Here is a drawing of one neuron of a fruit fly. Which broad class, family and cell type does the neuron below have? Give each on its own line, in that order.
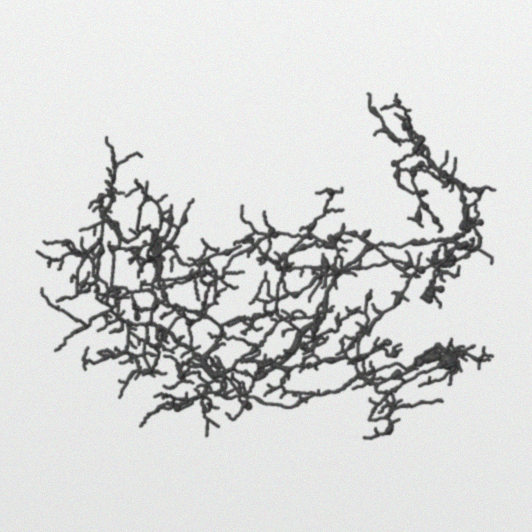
central-brain intrinsic neuron
hemilineage VLPa1_lateral
CB3684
